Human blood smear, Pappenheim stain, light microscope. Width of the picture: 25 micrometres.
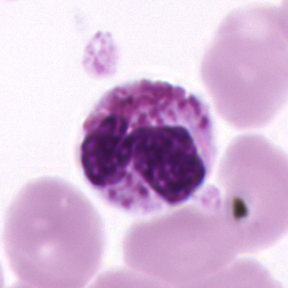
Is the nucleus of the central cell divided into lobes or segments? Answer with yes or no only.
Yes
